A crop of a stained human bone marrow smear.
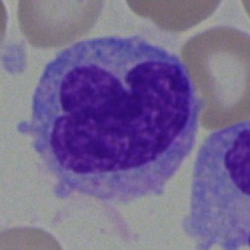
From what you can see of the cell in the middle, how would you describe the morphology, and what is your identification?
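Small irregular blebs interrupt an otherwise roughly round outline along the left and lower edges. A deep notch cuts into the upper edge of the nucleus. Cytoplasm surrounds the nucleus as a rim on every side and holds no coarse dark granules. It is a monocyte.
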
